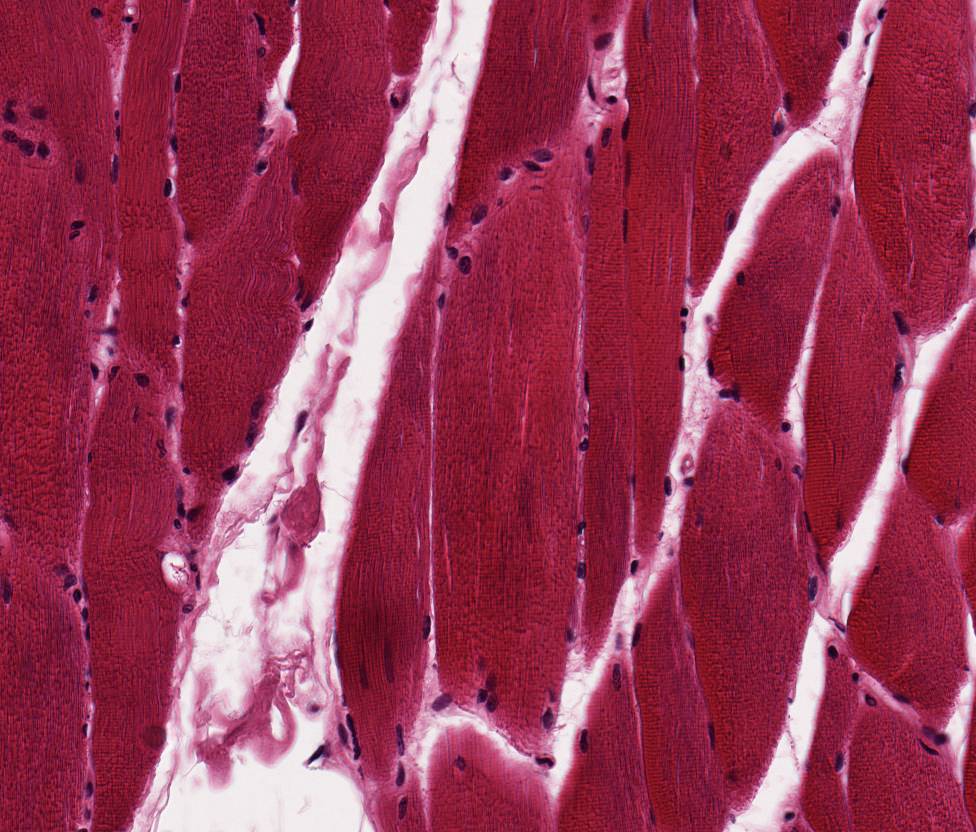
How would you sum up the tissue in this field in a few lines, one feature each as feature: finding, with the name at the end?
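Striations: fine, running across the width of the fibres
Location: nuclei at the fibre edges, just beneath the borders, not central
Nuclei: small, dark purple, flattened or elongated along the fibre length
Cytoplasm: deep, even red
Name: skeletal muscle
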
